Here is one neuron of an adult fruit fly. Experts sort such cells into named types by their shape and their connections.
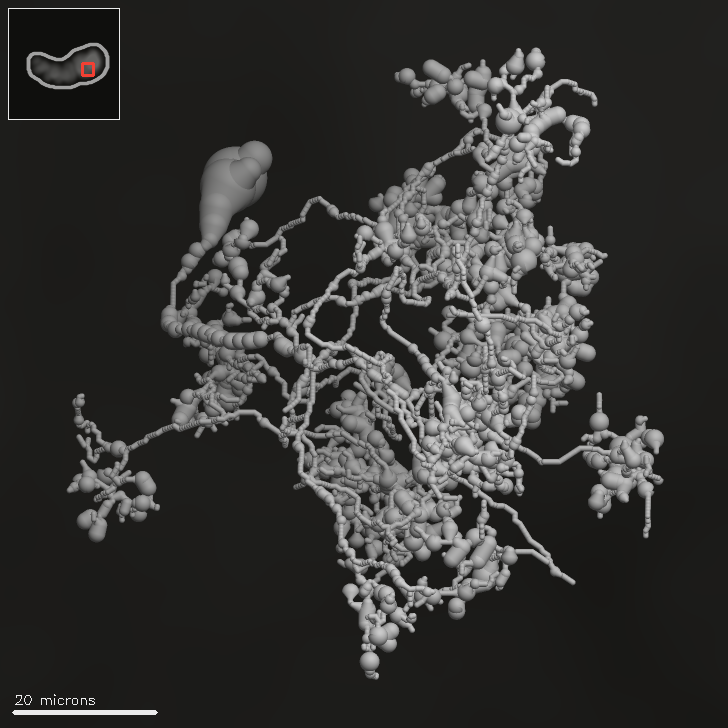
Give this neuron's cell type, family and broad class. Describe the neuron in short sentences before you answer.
From top to bottom in the picture it spans about 90 microns. More than a hundred branch ends can be seen. The cell type is lLN2P_b. The family is hemilineage ALl1_dorsal. This is a central-brain intrinsic neuron.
